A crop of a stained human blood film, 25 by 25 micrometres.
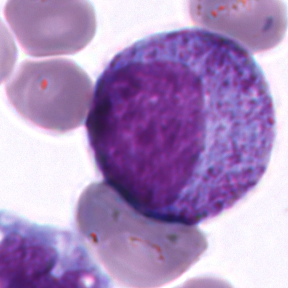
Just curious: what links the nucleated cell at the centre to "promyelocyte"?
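The chromatin goes with a promyelocyte: it is fine and net-like, not clumped into dense blocks.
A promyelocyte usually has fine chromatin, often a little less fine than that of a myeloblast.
Beyond that, the nucleus sits off-centre toward the left side of the cell. A broad rim of lilac-purple cytoplasm fills the right part, with fine reddish-purple granules scattered throughout it.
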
